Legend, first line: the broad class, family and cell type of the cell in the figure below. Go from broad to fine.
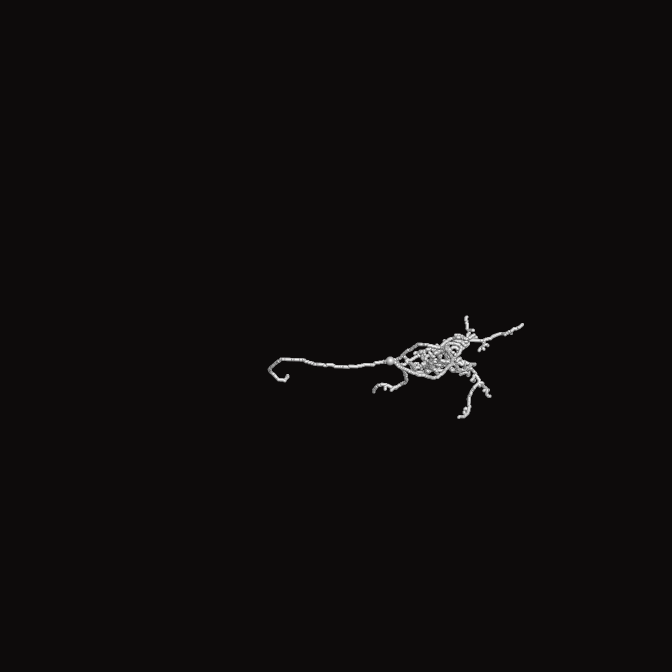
central-brain intrinsic neuron; hemilineage SMPp&v1_posterior; CL191_b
